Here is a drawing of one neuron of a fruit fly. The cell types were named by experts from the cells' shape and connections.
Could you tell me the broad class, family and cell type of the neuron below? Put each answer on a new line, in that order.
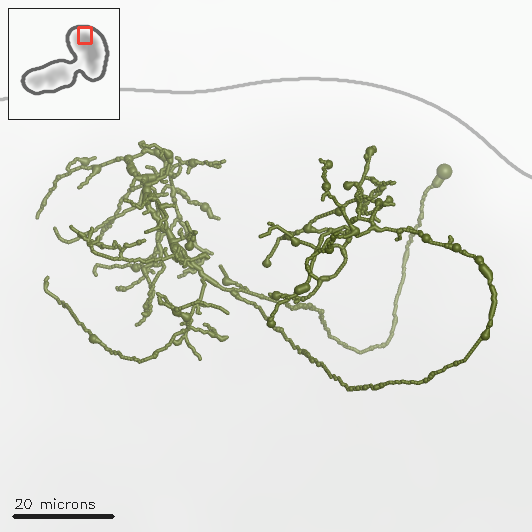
central-brain intrinsic neuron
hemilineage LHa1
LHAV6a1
